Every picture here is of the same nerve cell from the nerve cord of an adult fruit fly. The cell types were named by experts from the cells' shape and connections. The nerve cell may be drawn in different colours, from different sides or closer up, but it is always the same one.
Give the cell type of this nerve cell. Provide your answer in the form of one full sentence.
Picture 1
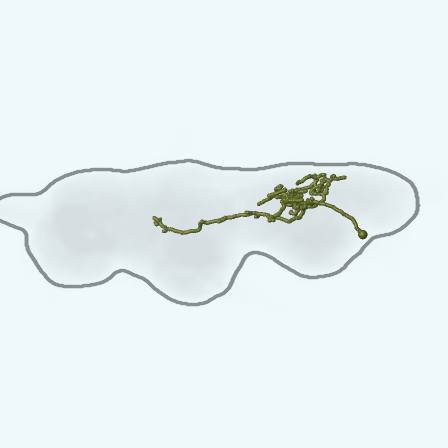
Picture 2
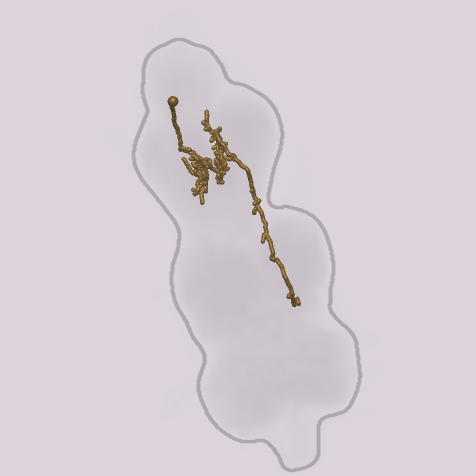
The cell type carried by this nerve cell is IN05B084.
